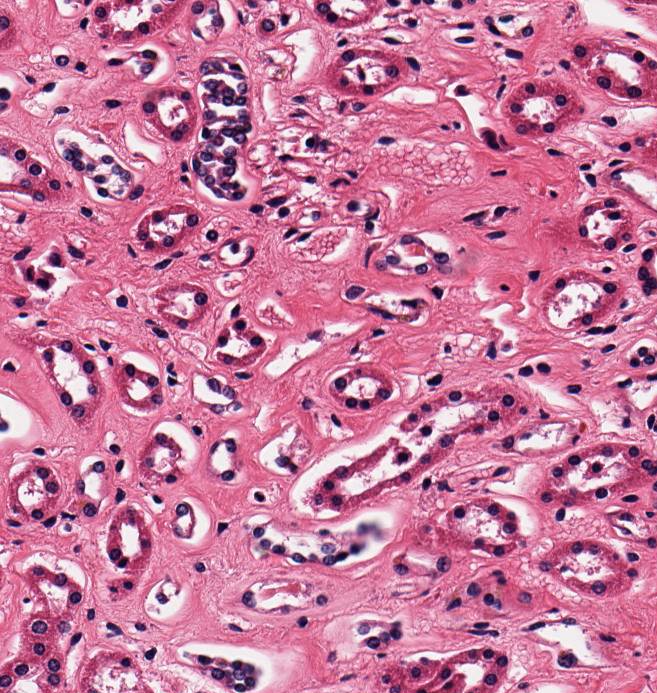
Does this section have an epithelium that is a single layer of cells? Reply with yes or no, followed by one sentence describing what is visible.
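Yes. The tubules are lined by a single layer of cuboidal cells with round dark nuclei and pink cytoplasm.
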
